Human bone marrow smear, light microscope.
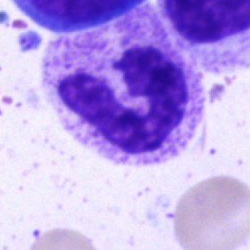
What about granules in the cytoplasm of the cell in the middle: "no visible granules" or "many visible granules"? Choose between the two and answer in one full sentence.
What the cytoplasm holds is many visible granules.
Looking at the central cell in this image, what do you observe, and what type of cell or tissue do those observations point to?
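Curved and deeply indented, the nucleus has its notch opening toward the top of the cell. Its chromatin is dark purple and coarsely clumped, with lighter patches between the clumps. No nucleoli can be seen. No vacuoles appear in the cytoplasm. It is a band neutrophil.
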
